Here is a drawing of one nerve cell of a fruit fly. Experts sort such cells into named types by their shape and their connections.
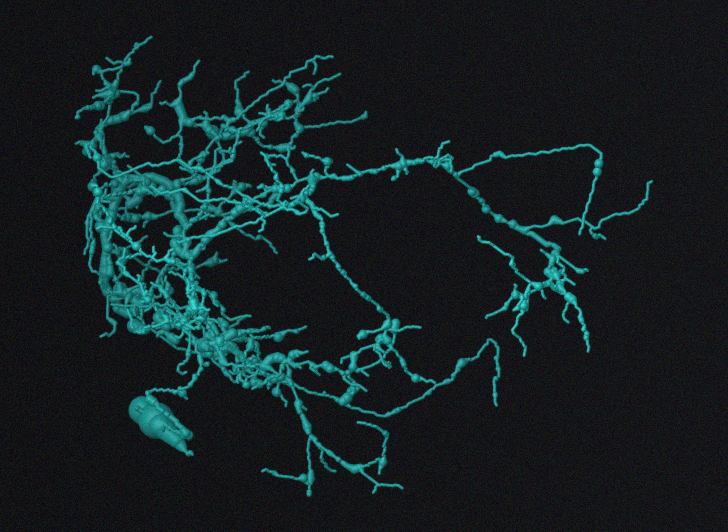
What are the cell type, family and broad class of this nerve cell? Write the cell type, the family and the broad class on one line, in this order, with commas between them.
IN21A004, hemilineage 21A, nerve-cord intrinsic neuron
